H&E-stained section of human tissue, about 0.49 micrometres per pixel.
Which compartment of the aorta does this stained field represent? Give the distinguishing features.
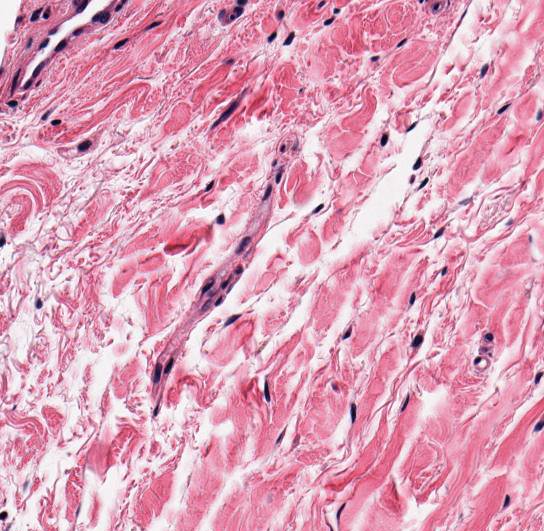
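Right, that's tunica adventitia. The collagen bundles stain a deep pink with eosin, and sparse, slender, dark spindle-shaped nuclei sit between them.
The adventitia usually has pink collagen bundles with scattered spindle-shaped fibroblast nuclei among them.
Narrow white clefts separate many of the bundles. No epithelium anywhere in the field, either.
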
